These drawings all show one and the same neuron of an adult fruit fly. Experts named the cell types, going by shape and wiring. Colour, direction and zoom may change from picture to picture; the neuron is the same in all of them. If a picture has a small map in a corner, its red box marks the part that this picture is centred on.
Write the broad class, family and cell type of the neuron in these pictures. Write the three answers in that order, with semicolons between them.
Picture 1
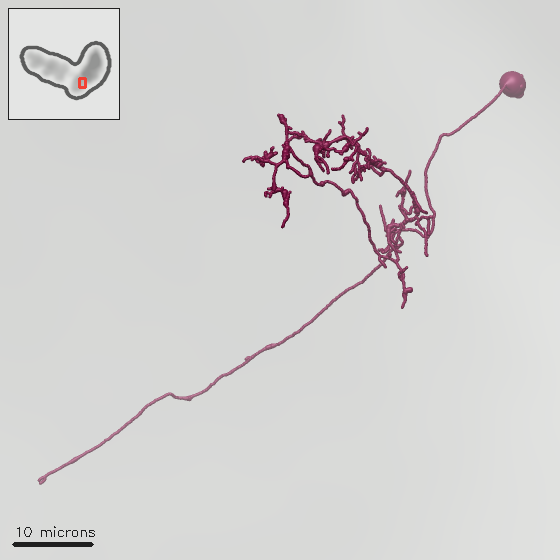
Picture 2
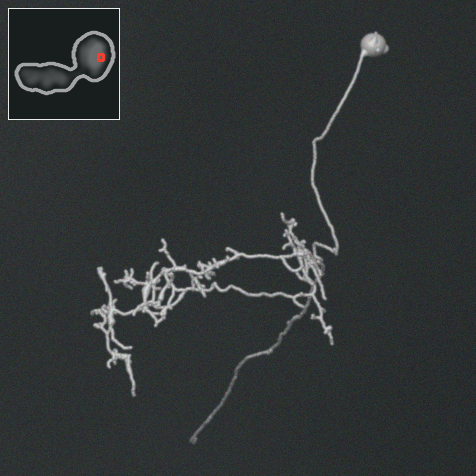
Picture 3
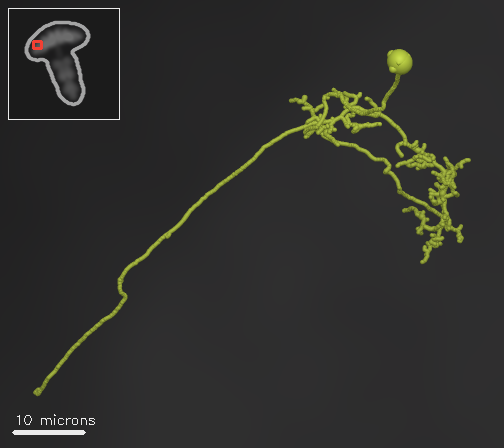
optic-lobe intrinsic neuron; Mi; Mi15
